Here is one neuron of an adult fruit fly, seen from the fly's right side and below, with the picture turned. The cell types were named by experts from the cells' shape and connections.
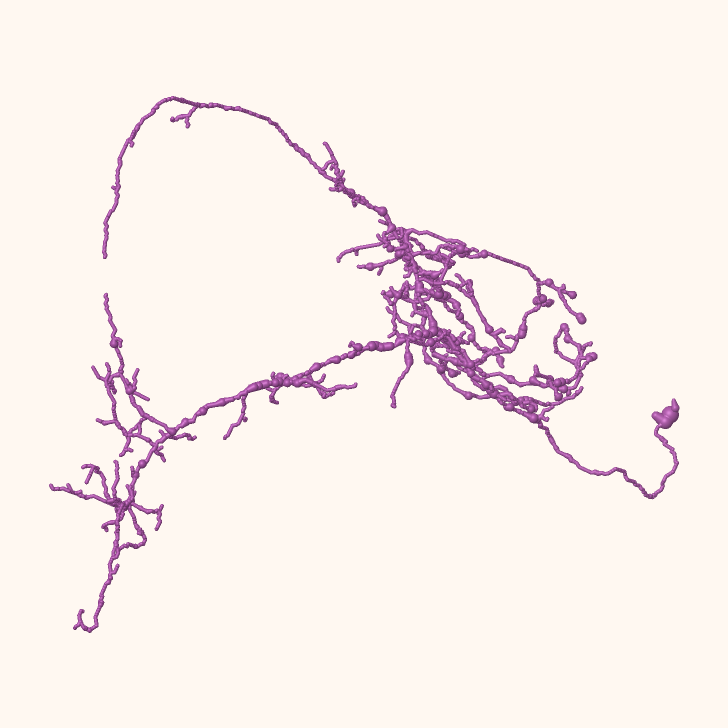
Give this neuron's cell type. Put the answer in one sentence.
The cell type is AOTU011.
